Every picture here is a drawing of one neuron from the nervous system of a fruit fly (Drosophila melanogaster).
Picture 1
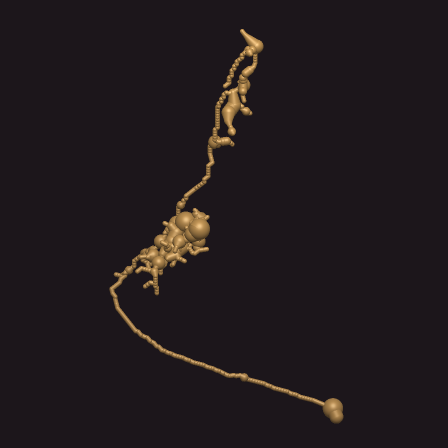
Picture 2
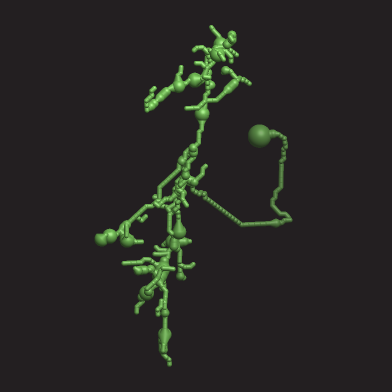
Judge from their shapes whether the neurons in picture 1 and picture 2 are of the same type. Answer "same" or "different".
different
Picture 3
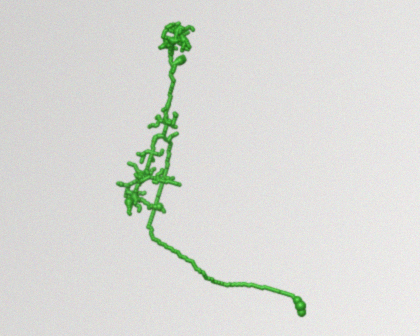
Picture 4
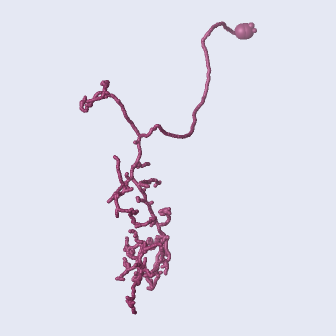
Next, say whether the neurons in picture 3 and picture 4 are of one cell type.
same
